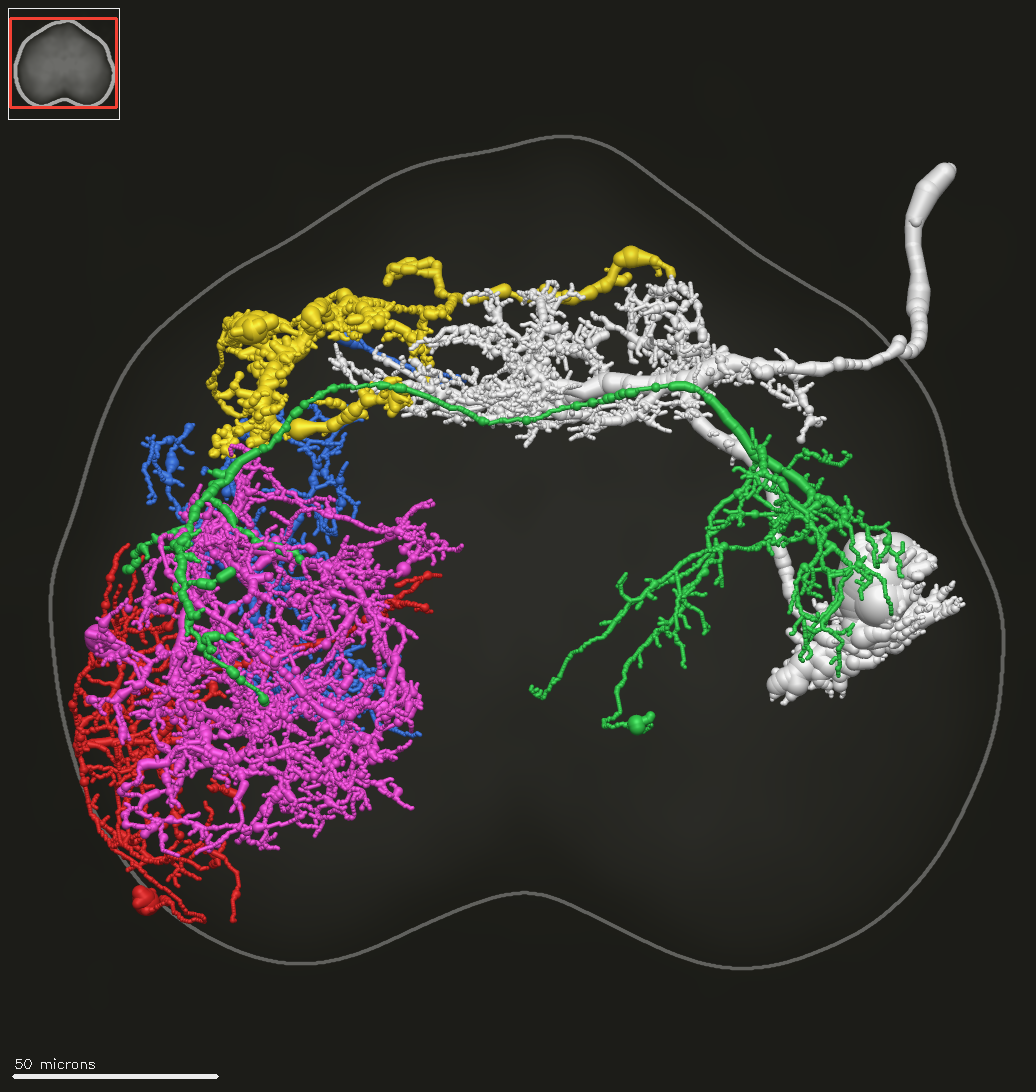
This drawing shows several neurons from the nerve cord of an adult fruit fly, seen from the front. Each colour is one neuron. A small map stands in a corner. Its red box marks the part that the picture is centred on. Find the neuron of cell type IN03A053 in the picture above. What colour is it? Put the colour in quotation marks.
"blue"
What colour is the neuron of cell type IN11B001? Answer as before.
"yellow"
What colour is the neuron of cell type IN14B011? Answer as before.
"green"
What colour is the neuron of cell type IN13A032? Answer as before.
"red"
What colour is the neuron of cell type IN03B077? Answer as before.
"white"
